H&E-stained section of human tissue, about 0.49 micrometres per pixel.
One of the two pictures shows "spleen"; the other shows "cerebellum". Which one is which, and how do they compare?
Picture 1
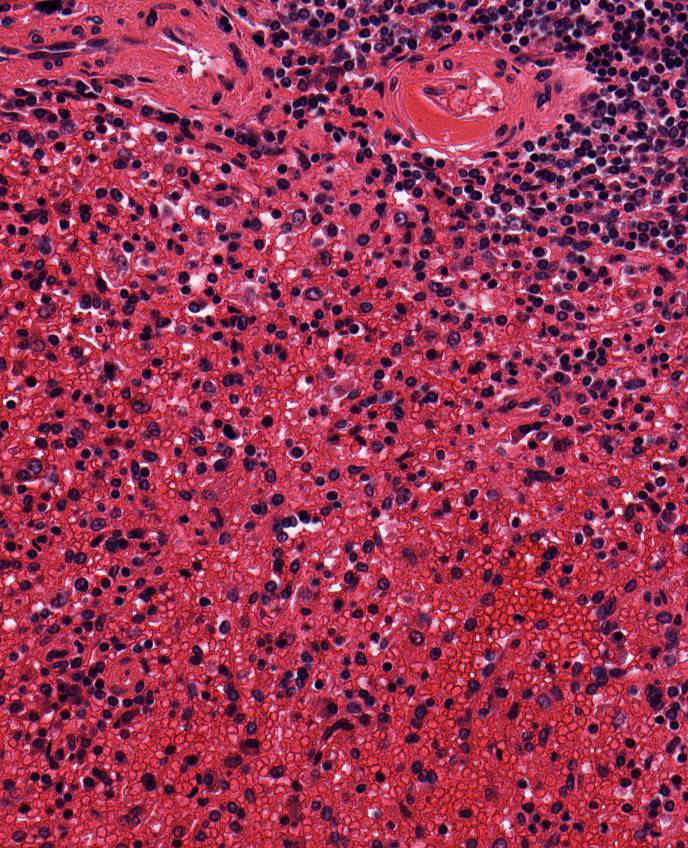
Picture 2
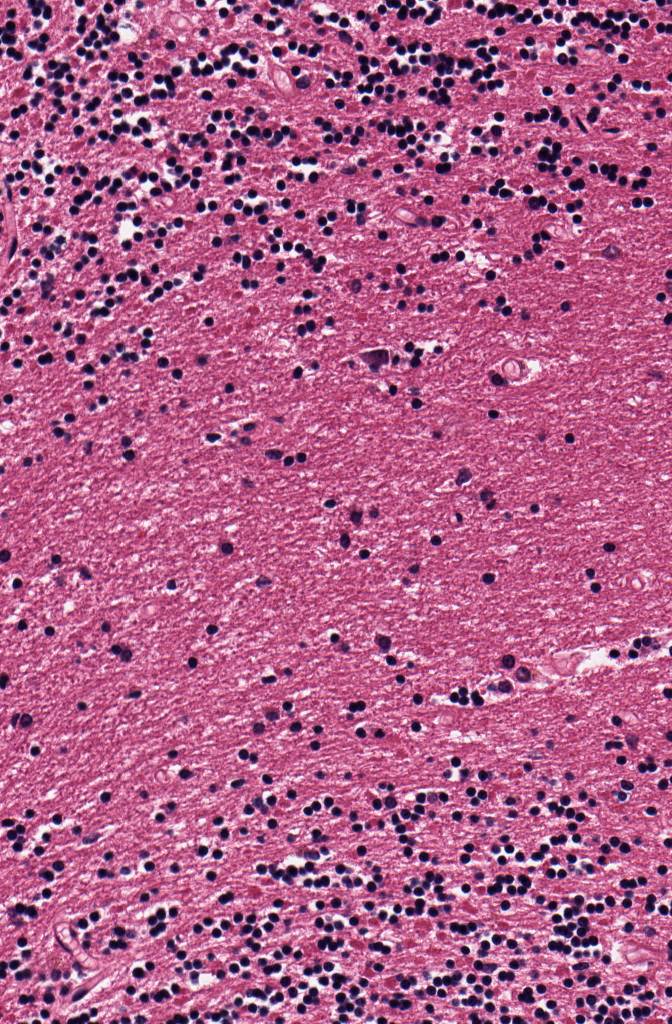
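The spleen appears in picture 1 and the cerebellum in picture 2. In the spleen, closely packed red blood cells fill most of the field, with nucleated cells scattered among them; in the cerebellum, dense bands of small dark nuclei at top and bottom are separated by a broad pale pink band across the middle. The splenic field has a dense sheet of small lymphocytes with round, dark nuclei and scant cytoplasm at upper right, and among the red cells in the middle lie larger cells with paler oval nuclei and more cytoplasm. The cerebellar middle band, by contrast, is a finely fibrillary pink matrix holding only sparse single small round nuclei.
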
